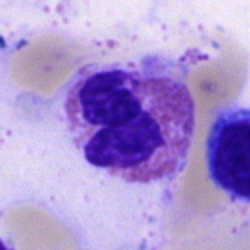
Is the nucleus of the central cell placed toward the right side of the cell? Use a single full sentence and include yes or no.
No, the bulk of the cytoplasm is located to the right of the nucleus.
